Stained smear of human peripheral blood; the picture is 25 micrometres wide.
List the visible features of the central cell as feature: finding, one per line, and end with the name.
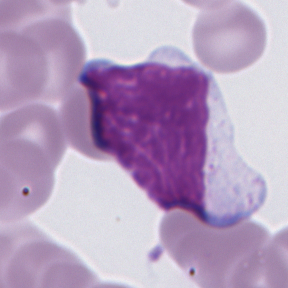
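Outline: irregular and angular.
Chromatin: finely textured, crossed by thin pale streaks.
Cytoplasm: a few tiny purple dots.
Nuclear rim: thin and dark blue along the upper left side of the nucleus.
Name: large granular lymphocyte.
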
